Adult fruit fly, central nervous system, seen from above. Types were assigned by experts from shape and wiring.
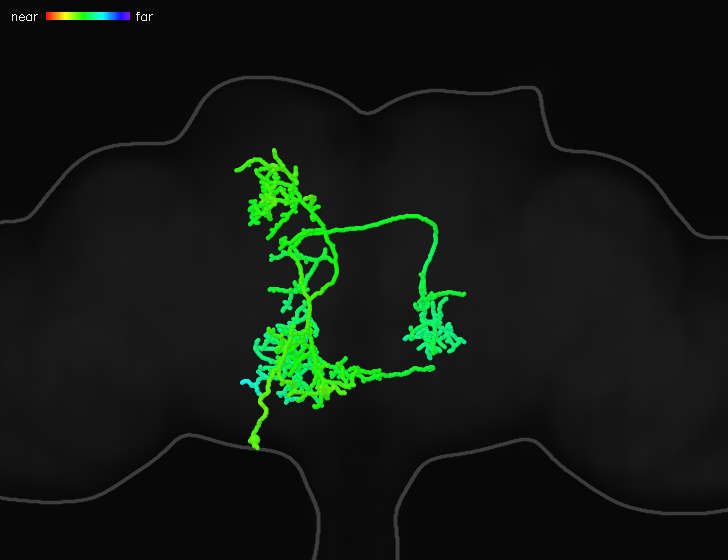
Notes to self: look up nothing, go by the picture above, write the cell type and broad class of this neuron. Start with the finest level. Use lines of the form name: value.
cell type: PS231
broad class: central-brain intrinsic neuron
